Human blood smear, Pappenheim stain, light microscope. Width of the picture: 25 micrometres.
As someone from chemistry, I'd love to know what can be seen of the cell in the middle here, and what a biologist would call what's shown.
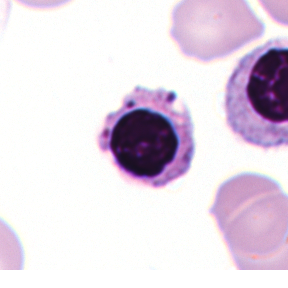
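Its outline's irregular and ragged, with small knobby projections along the upper edge. Chromatin is dense, dark purple and coarsely clumped. The cytoplasm is pale pinkish-lilac, with a few small dark purple dots near the upper edge. The whole cell is about 9 micrometres across. That's a normoblast.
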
